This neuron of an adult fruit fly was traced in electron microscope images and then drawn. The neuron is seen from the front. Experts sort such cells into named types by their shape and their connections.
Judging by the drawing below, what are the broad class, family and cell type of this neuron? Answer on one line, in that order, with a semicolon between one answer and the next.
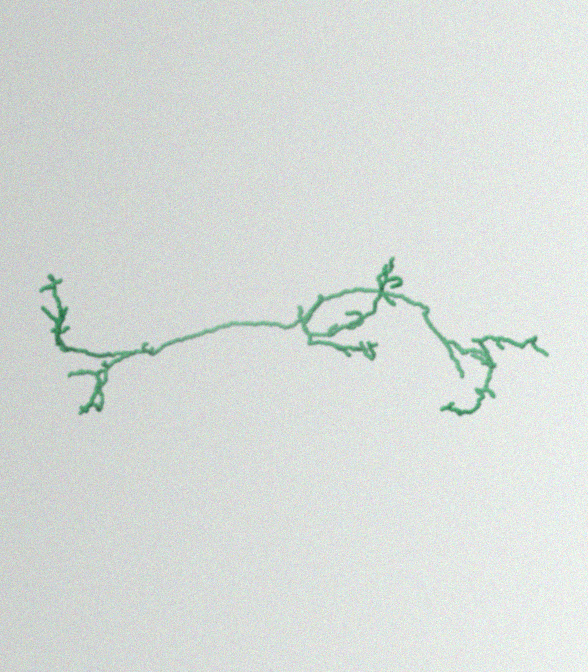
central-brain intrinsic neuron; hemilineage ALv2; CB3172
